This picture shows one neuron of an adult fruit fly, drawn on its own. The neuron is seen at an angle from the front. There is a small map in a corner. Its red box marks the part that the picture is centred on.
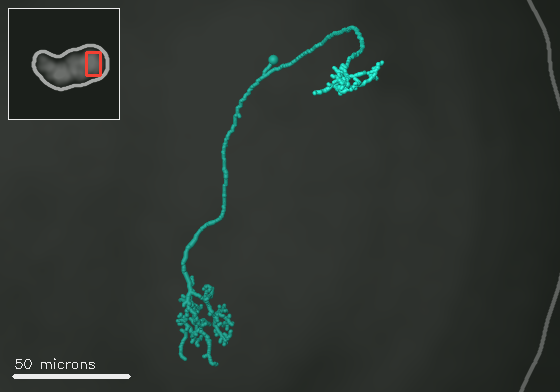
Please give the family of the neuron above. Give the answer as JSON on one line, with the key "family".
{"family": "hemilineage VPNd2"}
